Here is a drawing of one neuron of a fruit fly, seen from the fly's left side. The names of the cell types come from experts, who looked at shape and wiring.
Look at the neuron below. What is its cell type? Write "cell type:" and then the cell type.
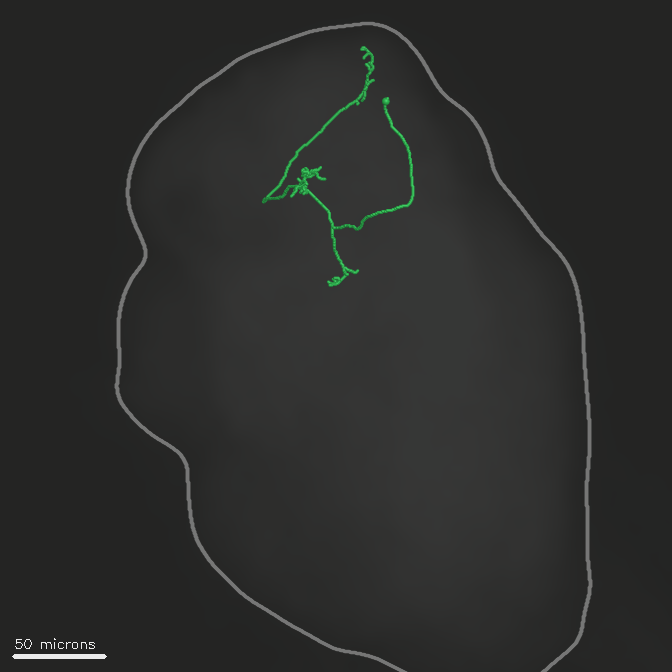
cell type: FS4A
